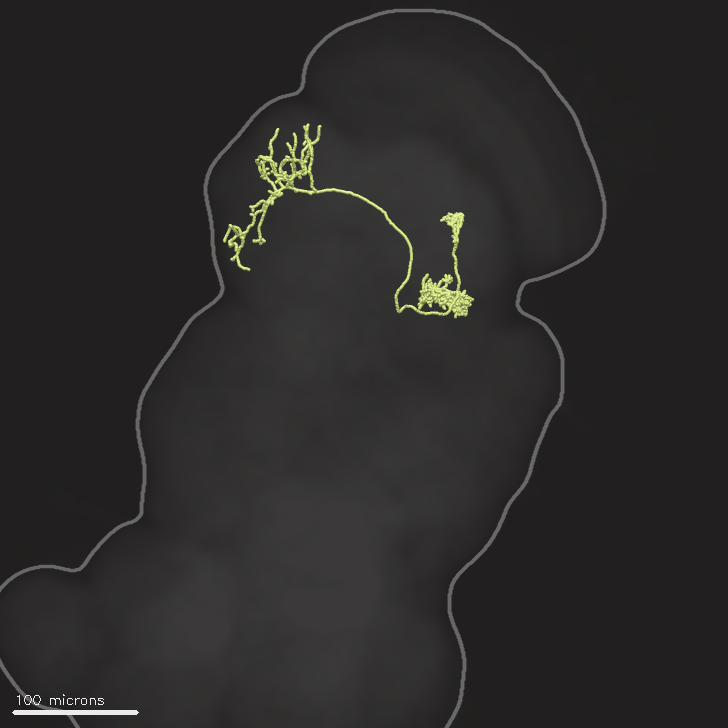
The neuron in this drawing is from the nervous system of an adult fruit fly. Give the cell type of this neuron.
VP1m_l2PN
